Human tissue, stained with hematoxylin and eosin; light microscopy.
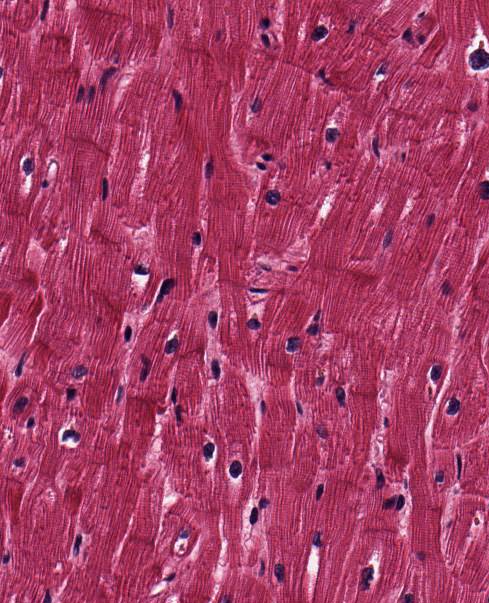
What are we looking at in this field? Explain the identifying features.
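Answer: myocardium. The muscle fibres fill the field, running roughly from top to bottom, and they branch and join with neighbouring fibres. Their pink cytoplasm shows fine cross-striations, and the nuclei lie centrally.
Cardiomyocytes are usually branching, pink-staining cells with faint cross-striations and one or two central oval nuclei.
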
